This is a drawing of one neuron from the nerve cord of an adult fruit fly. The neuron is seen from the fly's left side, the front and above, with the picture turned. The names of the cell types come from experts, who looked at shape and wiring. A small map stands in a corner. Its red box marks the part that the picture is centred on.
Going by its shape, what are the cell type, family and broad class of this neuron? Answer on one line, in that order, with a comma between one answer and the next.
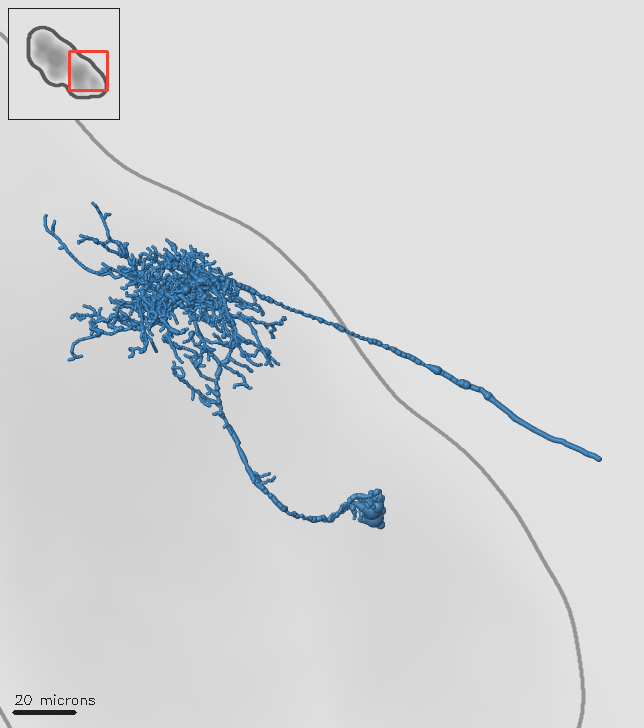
MNad35, hemilineage 03B, motor neuron of the nerve cord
